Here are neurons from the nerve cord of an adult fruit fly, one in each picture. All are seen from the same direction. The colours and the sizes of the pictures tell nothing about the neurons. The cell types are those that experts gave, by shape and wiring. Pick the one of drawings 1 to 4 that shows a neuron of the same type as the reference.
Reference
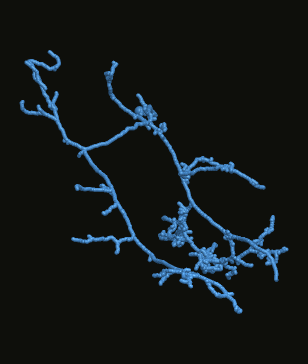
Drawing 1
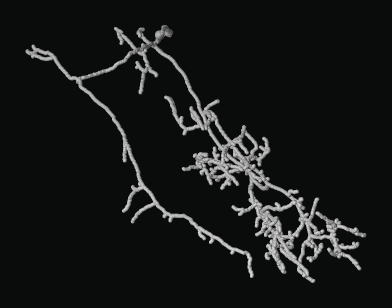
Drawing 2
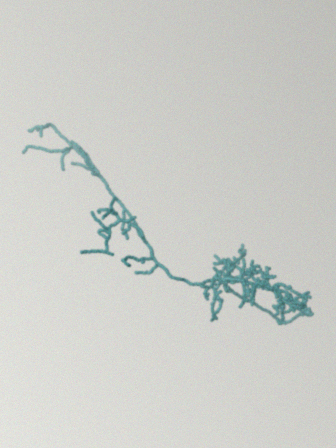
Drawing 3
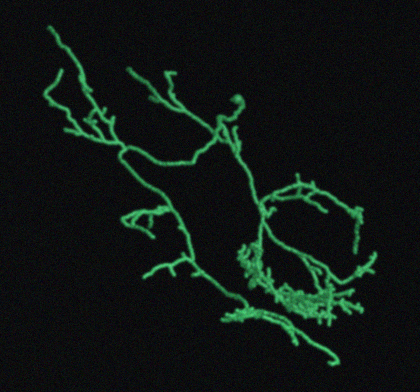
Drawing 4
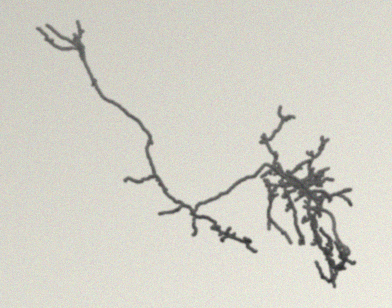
Drawing 3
